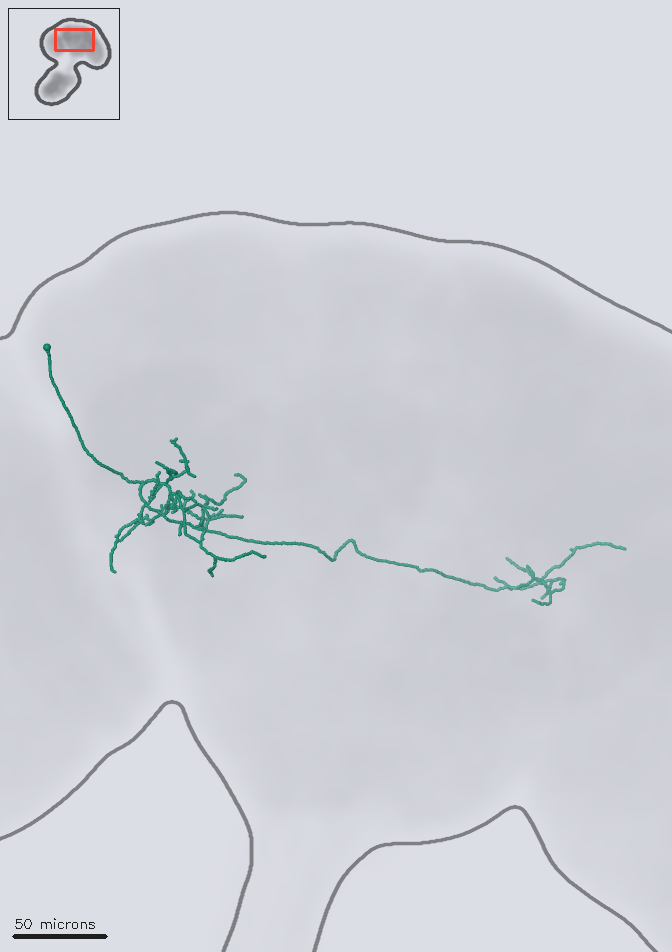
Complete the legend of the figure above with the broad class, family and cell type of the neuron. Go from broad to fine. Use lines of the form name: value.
broad class: central-brain intrinsic neuron
family: hemilineage LHl4_posterior
cell type: PLP109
